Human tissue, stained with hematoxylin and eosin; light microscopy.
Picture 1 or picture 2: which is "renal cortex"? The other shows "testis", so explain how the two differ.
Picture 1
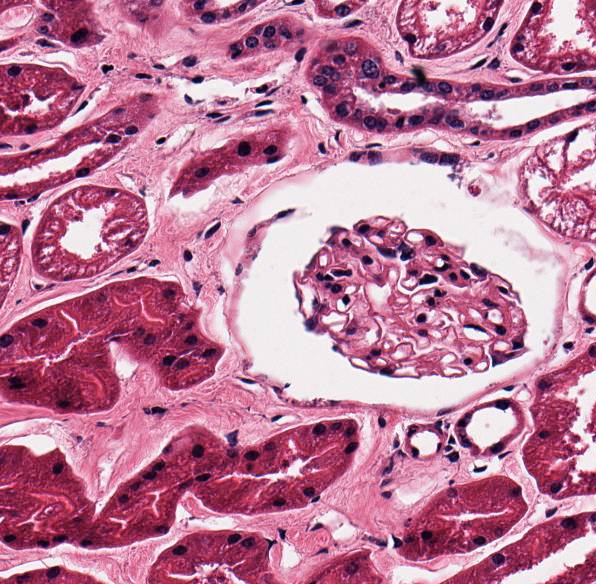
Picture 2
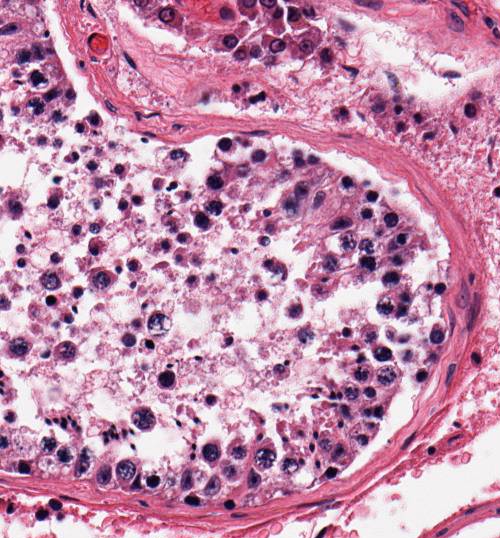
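Let's put names on them first: renal cortex in picture 1, testis in picture 2. In picture 1 you'll find many tubules, most lined by cuboidal cells with deeply eosinophilic cytoplasm and round, darkly stained nuclei. In the lower half, many have narrow, slit-like lumens, while at the upper left a tubule cut in cross-section shows a round open lumen ringed by epithelial cells. Picture 2 is quite different: a single large rounded tubular unit fills most of the field, its curved wall running from the lower left up around the right side to the top. Follow that wall and you'll see a thick band of pink, layered fibrous tissue, with flattened, spindle-shaped nuclei lying in it along the right side. Inside the unit, many small cells with dark, round, dense nuclei are scattered through the centre.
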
